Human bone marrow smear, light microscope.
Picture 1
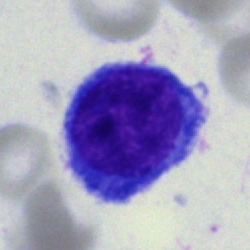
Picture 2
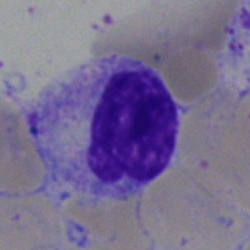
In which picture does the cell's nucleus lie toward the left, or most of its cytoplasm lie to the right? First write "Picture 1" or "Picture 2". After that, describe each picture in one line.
Picture 1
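Picture 1: The cytoplasm is a scant, deep blue rim that is widest at the lower right.
Picture 2: The nucleus lies off-centre, towards the right side of the cell.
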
